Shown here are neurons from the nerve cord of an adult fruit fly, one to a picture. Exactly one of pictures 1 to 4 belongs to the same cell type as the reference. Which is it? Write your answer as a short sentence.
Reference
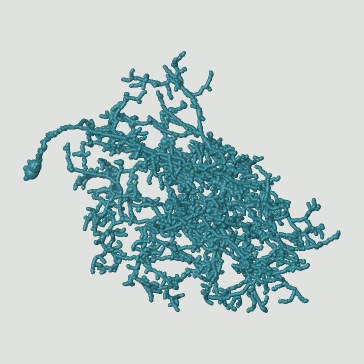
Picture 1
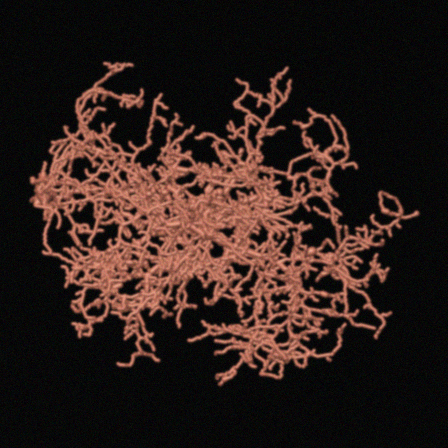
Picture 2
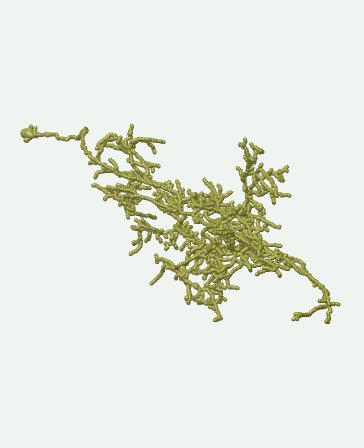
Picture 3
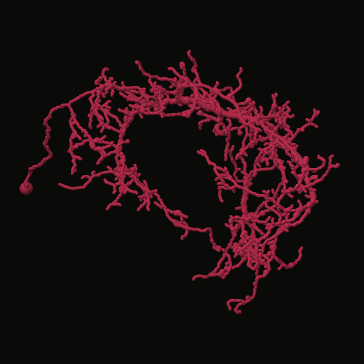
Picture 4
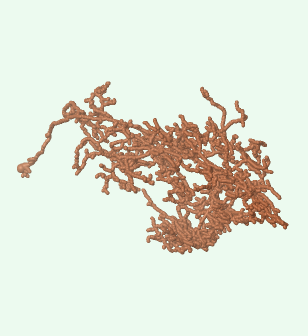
Picture 1 is of the same cell type.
